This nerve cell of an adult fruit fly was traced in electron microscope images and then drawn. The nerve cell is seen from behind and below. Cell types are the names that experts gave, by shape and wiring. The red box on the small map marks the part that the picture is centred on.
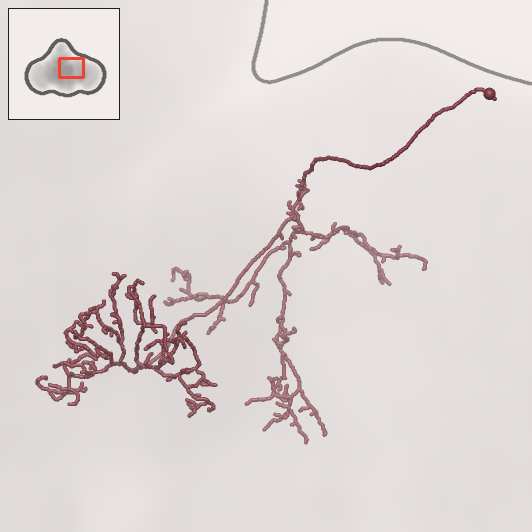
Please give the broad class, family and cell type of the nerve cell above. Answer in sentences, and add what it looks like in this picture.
Its broad class is central-brain intrinsic neuron. The family is hemilineage DL1_dorsal. It is of cell type FB2M_b. The cell body can be seen at the upper right of the picture. The picture shows dozens of branch ends.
